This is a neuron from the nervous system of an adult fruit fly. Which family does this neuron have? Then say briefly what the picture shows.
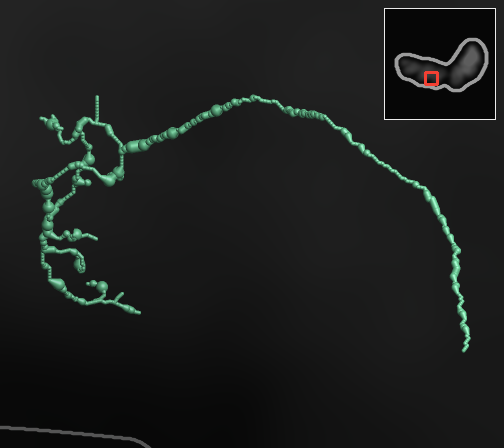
Its family is called class mechanosensory tactile. Its broad class is sensory neuron entering the nerve cord. The drawing shows no cell body. In this view it is wider than it is tall.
